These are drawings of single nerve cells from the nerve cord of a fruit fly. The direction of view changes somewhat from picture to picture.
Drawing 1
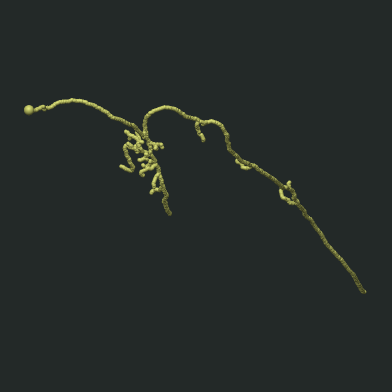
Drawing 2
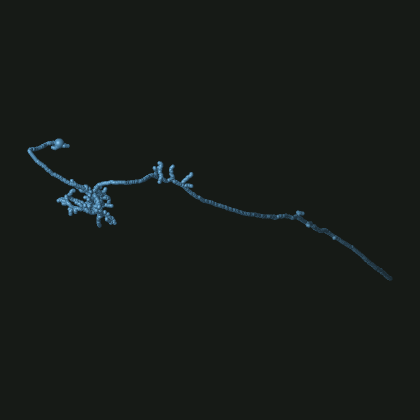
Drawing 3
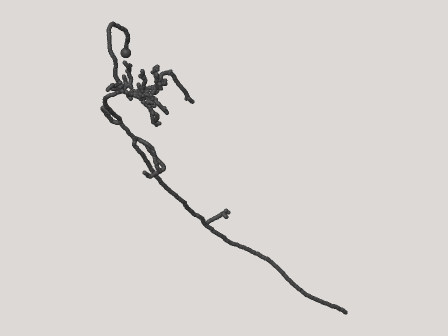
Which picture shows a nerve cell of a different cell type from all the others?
1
